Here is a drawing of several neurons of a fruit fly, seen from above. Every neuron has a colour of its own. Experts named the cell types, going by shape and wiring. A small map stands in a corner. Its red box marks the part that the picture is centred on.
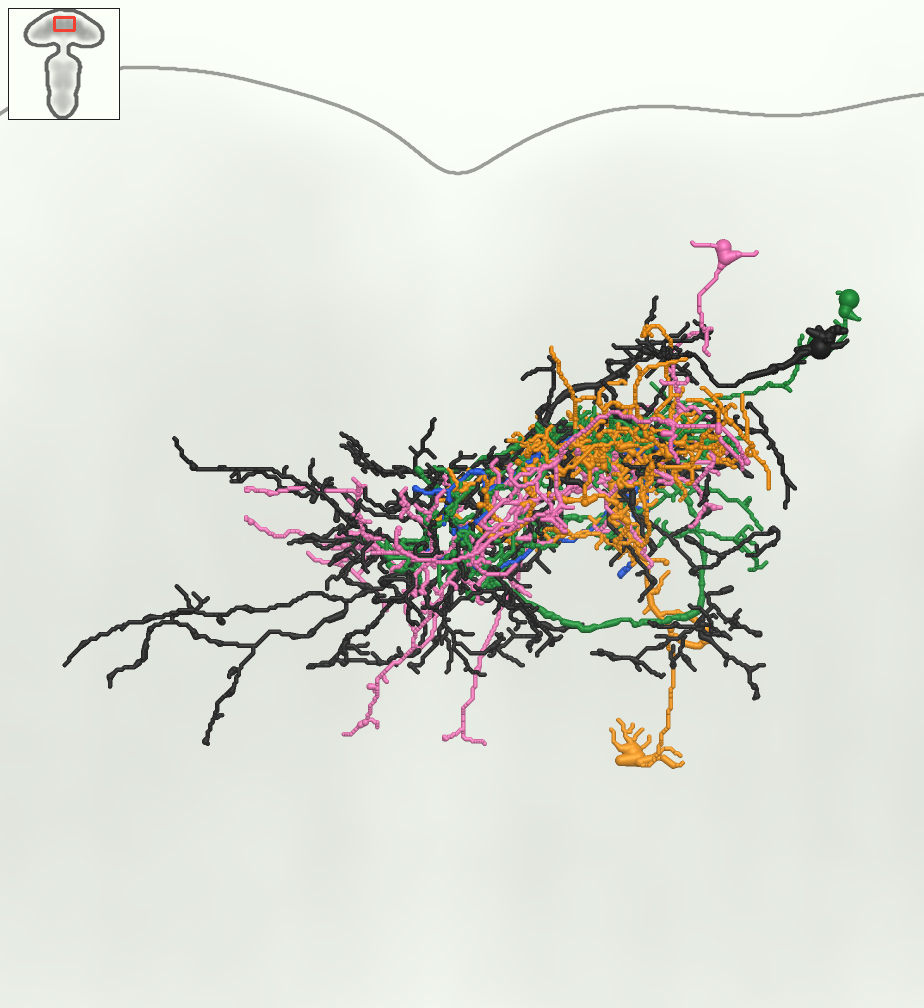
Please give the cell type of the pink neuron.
GNG558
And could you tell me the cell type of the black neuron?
GNG076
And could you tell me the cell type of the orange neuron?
GNG483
